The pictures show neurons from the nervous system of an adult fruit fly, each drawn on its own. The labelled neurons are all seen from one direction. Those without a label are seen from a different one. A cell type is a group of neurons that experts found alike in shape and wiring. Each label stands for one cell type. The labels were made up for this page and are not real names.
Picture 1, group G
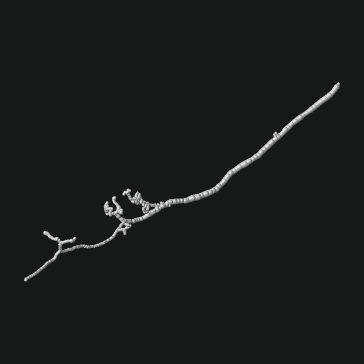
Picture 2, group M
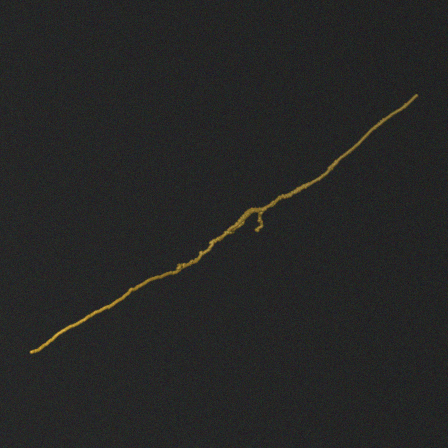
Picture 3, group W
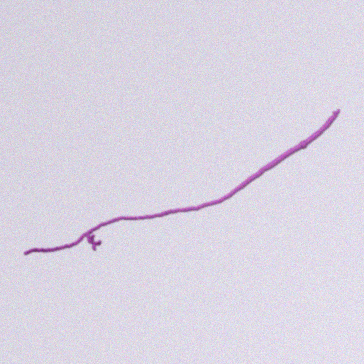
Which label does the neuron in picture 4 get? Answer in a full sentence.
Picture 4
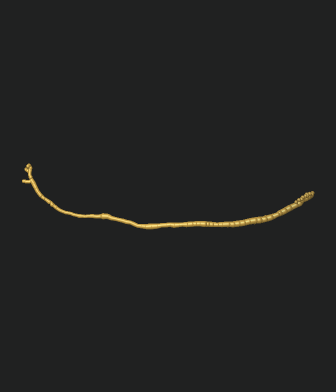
It belongs to group W.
